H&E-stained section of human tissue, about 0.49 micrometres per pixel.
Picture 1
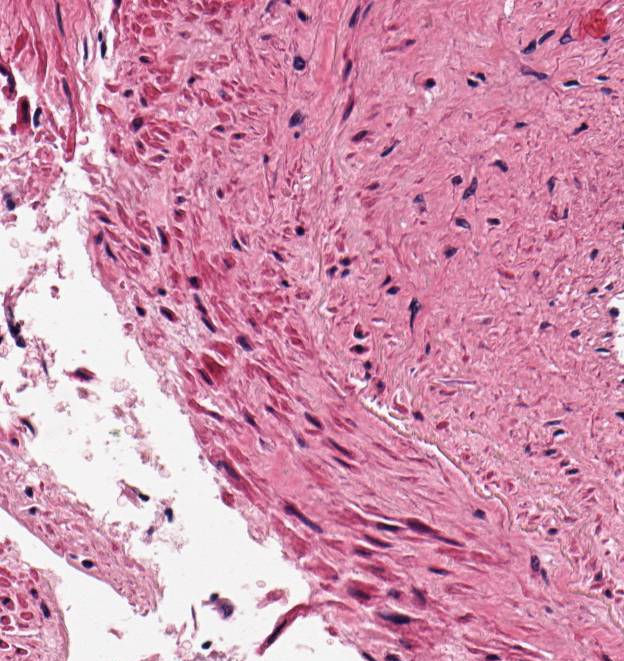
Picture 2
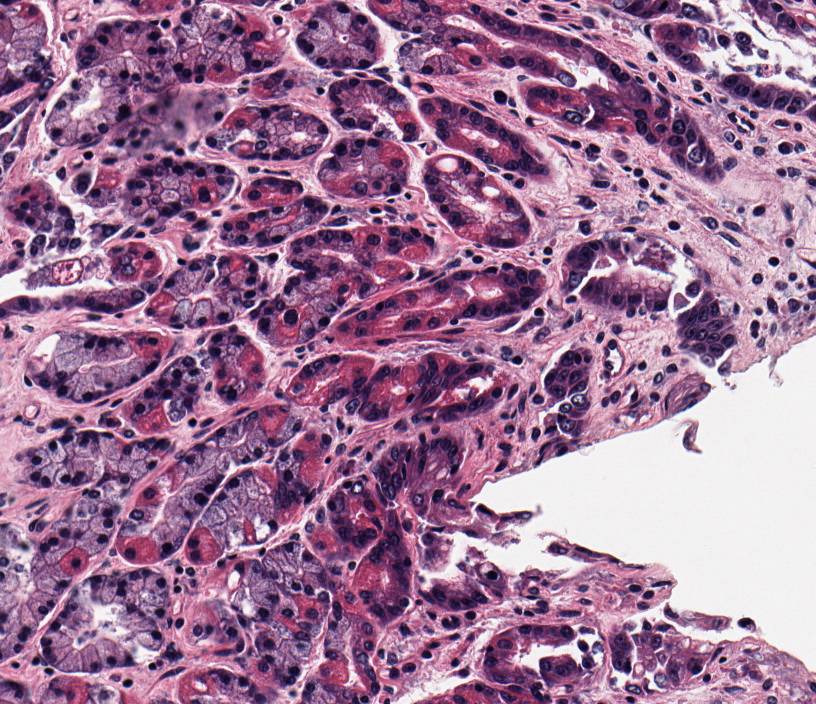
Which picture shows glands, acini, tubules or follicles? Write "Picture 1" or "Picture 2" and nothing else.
Picture 2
